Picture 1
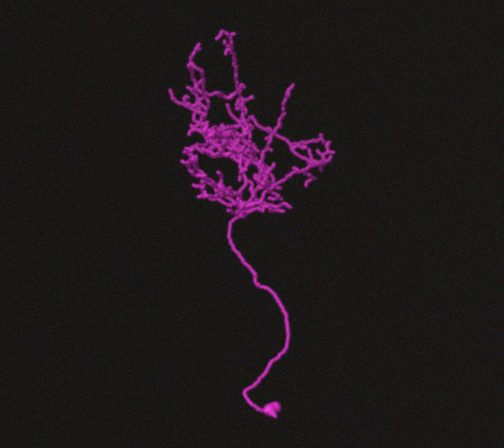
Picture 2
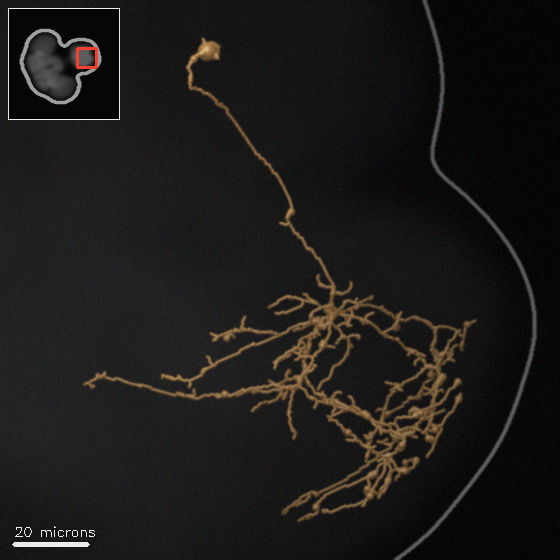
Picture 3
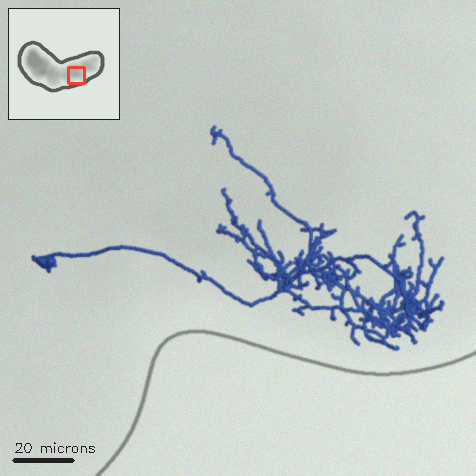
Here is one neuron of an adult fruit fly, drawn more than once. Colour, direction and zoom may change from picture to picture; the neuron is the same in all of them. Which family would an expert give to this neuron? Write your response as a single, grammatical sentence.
In family hemilineage 14A, this neuron is included.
